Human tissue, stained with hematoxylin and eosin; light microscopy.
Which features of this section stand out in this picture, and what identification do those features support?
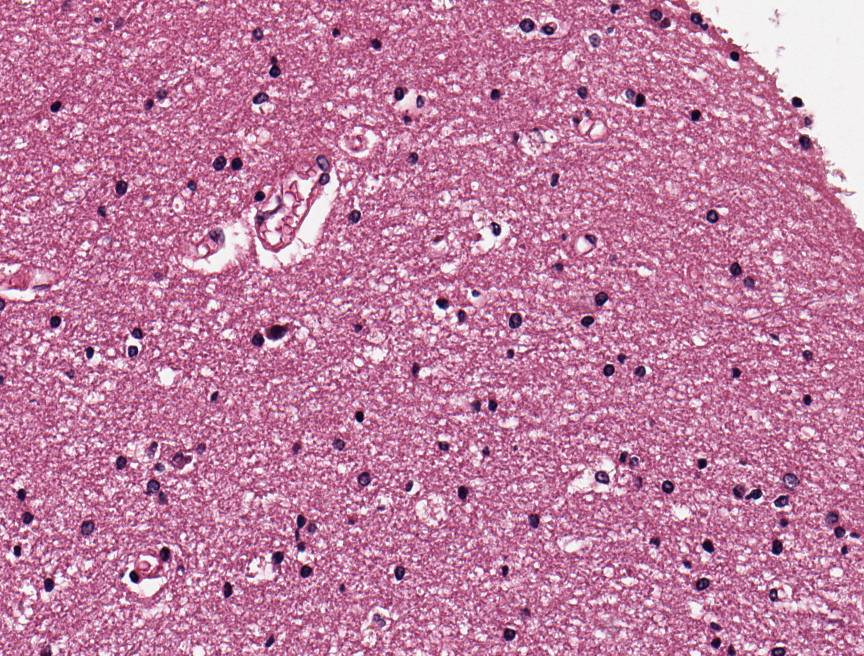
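There's a pink, finely fibrillary meshwork throughout, with no epithelium, glands or other organized units. Small, round, dark-staining nuclei are scattered fairly evenly. Many tiny clear vacuoles make the pink background finely spongy. Muscle fibres and dense collagen bundles are absent. This is cerebral cortex.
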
